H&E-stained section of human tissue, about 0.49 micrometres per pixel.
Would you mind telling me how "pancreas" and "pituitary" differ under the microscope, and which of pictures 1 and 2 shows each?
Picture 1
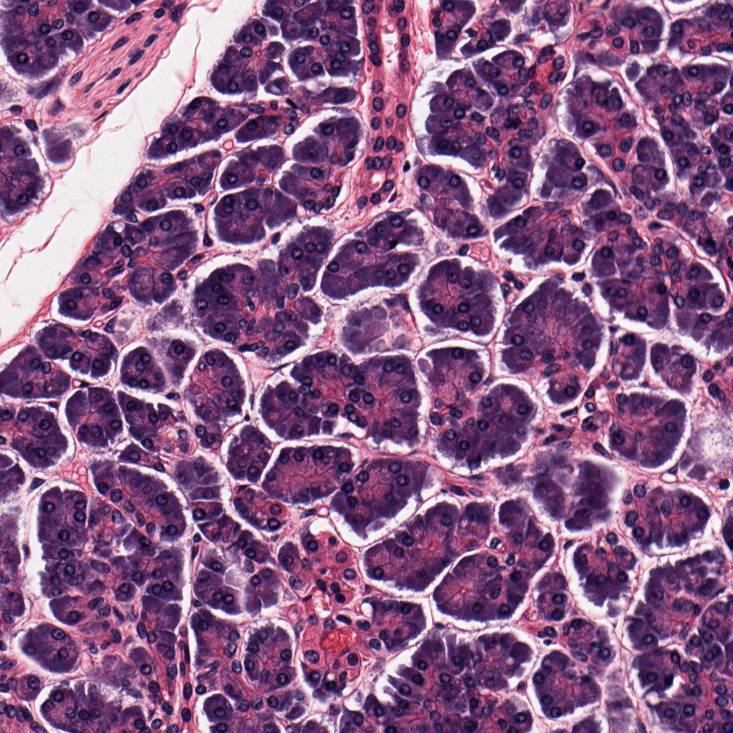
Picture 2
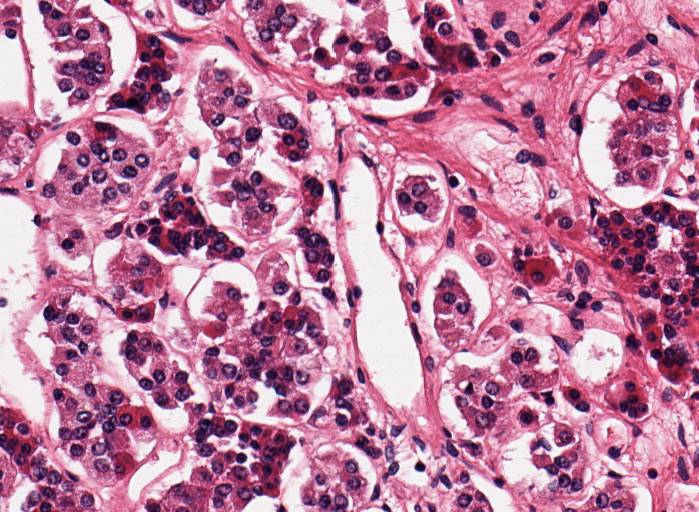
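Here the pancreas is picture 1 and the pituitary is picture 2. In the pancreas, notice how closely packed rounded glandular acini, separated only by thin septa, fill most of the field. Their cells have deeply purple, finely granular cytoplasm and round dark nuclei set toward the cell base. Among these dark acini you can find scattered small groups of cells with paler, bluish-grey, vacuolated cytoplasm. The pituitary is arranged differently: its cells sit in small rounded nests and cords, with thin strands of pink connective tissue between them. Within the same nest, cells with intensely red cytoplasm mix with cells whose cytoplasm is paler pink-grey, and the nuclei are round, dark-staining and fairly uniform in size. Running vertically through the centre is an elongated empty channel lined by flattened cells.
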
